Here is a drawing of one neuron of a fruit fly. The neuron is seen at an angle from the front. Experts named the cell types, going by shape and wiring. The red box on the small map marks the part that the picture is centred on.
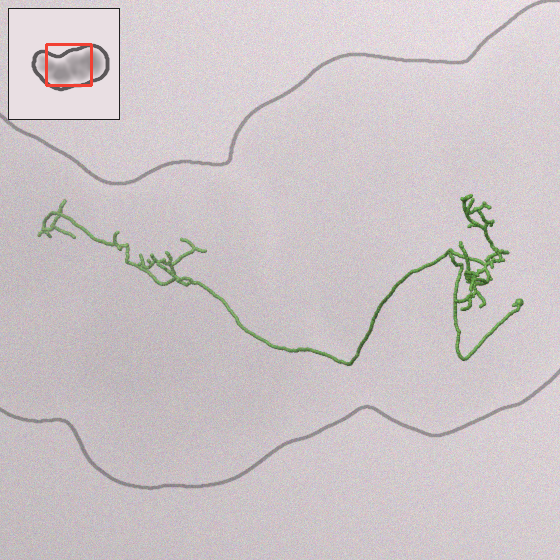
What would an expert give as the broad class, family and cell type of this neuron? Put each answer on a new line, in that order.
descending neuron
hemilineage LB12
DNg02_c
